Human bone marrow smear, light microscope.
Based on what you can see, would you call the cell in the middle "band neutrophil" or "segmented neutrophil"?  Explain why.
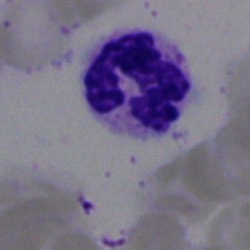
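This is a segmented neutrophil.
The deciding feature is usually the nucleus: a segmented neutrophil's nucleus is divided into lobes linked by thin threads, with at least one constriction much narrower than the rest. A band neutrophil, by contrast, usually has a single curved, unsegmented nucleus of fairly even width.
Here the chromatin is dense, dark purple and clumped, with no nucleoli visible.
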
